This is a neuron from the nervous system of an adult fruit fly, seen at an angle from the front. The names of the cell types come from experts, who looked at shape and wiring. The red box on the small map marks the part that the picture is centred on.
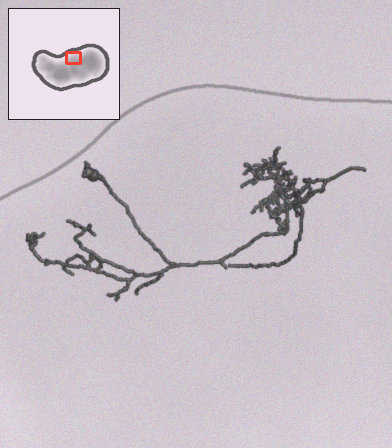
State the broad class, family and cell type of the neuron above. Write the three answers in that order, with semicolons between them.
central-brain intrinsic neuron; hemilineage VLPd&p1_posterior; CB2398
